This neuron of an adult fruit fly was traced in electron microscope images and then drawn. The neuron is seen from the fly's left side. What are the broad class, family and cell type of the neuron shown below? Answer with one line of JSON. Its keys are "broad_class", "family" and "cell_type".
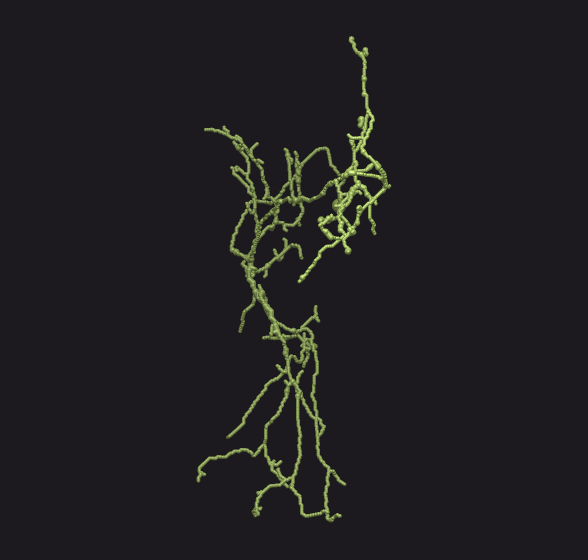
{"broad_class": "central-brain intrinsic neuron", "family": "hemilineage DM4_ventral", "cell_type": "PS242"}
